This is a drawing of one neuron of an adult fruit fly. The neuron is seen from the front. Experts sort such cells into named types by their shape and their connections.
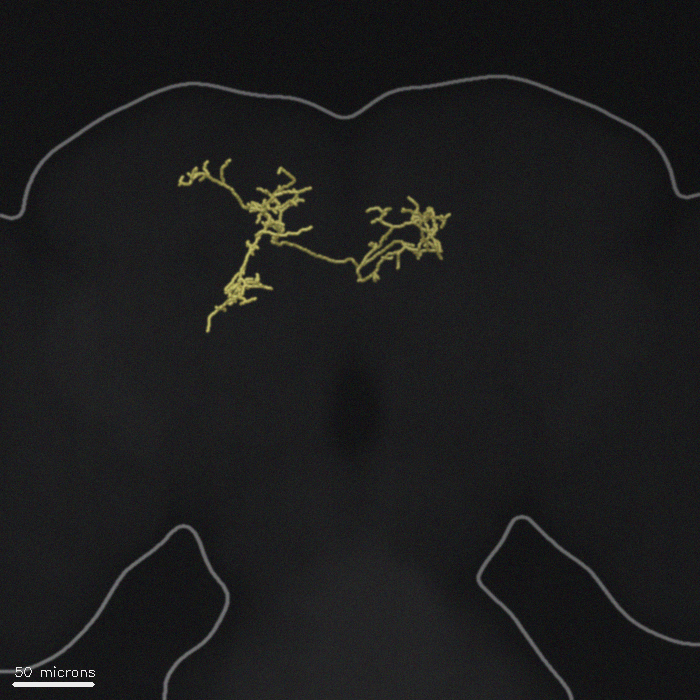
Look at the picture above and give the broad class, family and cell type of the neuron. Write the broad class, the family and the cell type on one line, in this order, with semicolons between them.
central-brain intrinsic neuron; hemilineage DM1_dorsal; SMP489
